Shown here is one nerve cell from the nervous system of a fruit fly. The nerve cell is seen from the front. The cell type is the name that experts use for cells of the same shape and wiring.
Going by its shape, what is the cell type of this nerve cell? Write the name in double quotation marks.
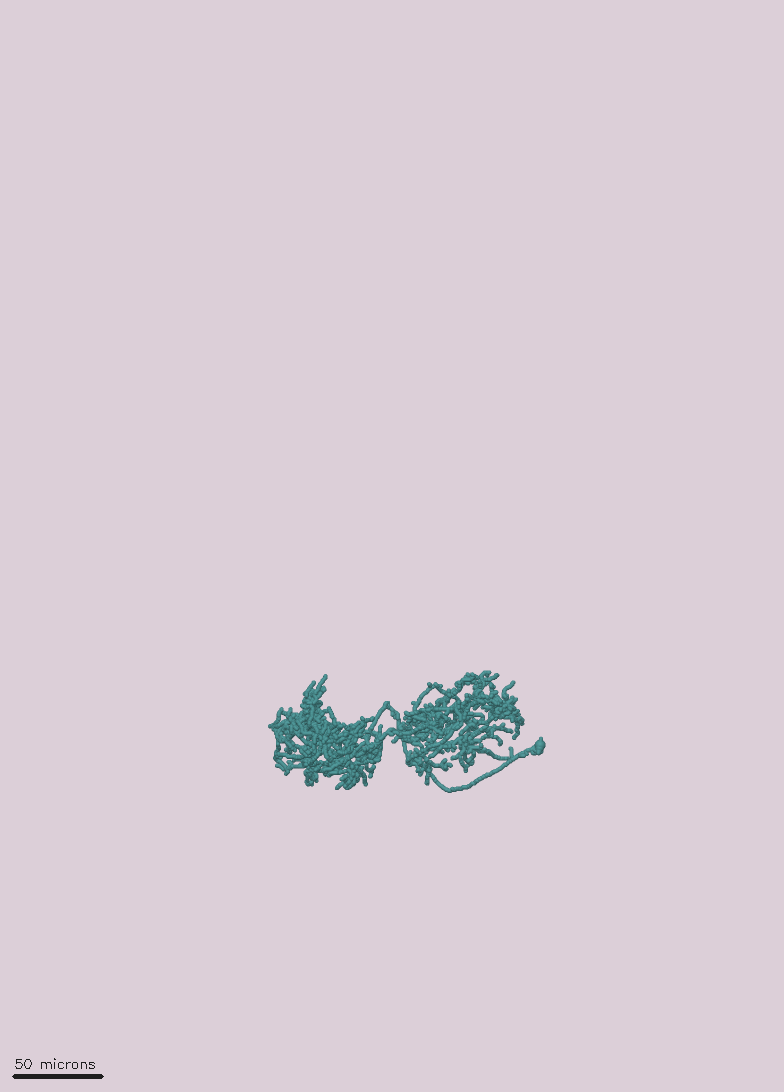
"GNG056"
